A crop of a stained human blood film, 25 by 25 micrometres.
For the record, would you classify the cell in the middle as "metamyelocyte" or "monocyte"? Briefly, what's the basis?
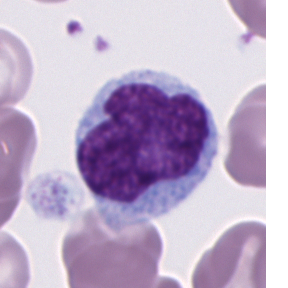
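It's a monocyte. What decides it is the cytoplasm, which is pale grey-blue.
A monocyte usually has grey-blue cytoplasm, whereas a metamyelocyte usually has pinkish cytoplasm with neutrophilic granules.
Otherwise, the nucleus is folded, with a notch cutting into its upper edge, and measures about 12 by 10 micrometres. The cytoplasm rim is narrowest on the left, where the nucleus nearly reaches the cell edge, and the cytoplasm holds very fine, dust-like pinkish-purple granules.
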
